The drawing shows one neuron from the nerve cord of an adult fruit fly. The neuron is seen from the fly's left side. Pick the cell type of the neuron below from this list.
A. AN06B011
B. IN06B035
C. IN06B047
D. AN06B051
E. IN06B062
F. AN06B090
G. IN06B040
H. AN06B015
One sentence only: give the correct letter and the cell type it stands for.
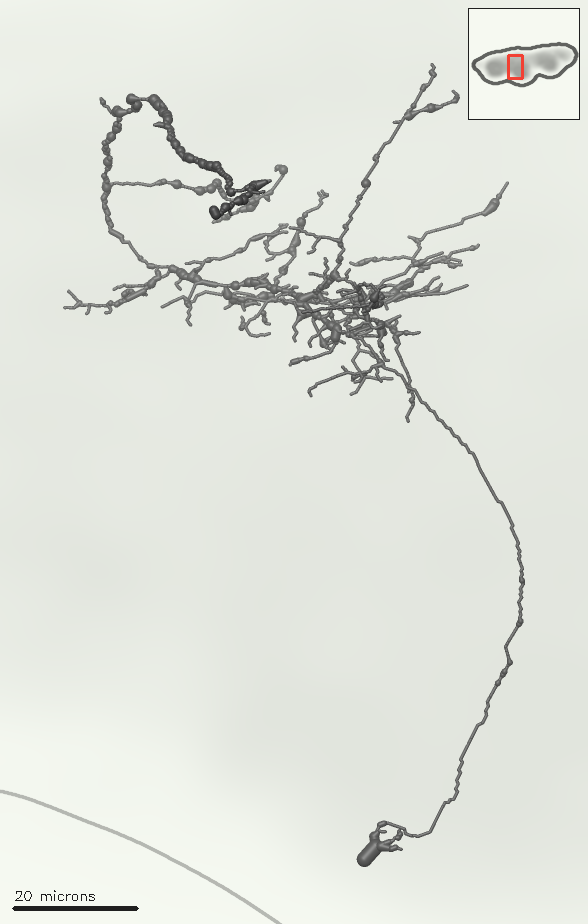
The cell type that the neuron has is IN06B047, option C.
